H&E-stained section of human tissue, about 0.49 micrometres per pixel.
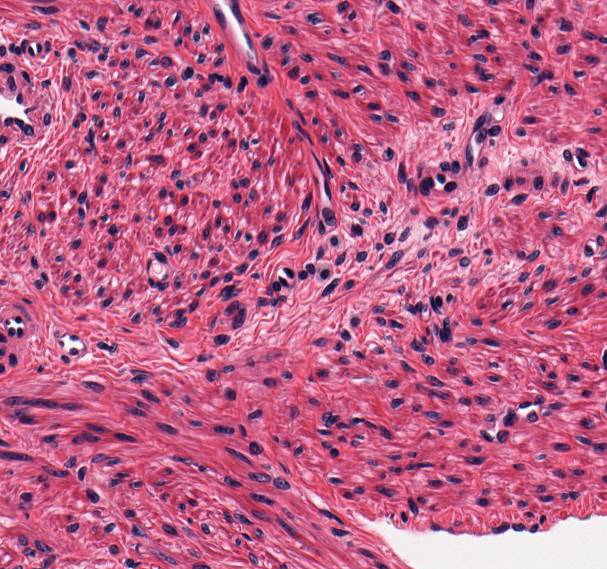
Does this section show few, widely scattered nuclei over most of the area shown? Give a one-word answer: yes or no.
No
